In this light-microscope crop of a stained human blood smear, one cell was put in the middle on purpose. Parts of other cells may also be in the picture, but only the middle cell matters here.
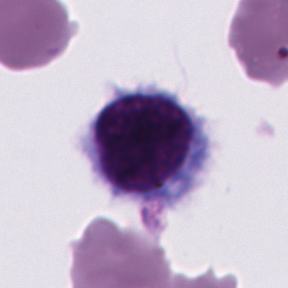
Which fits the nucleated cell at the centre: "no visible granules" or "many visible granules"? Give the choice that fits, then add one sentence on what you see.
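No visible granules. The cytoplasm shows no distinct granules.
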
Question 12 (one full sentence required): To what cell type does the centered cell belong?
Standing at the centre of this crop is a hairy cell.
